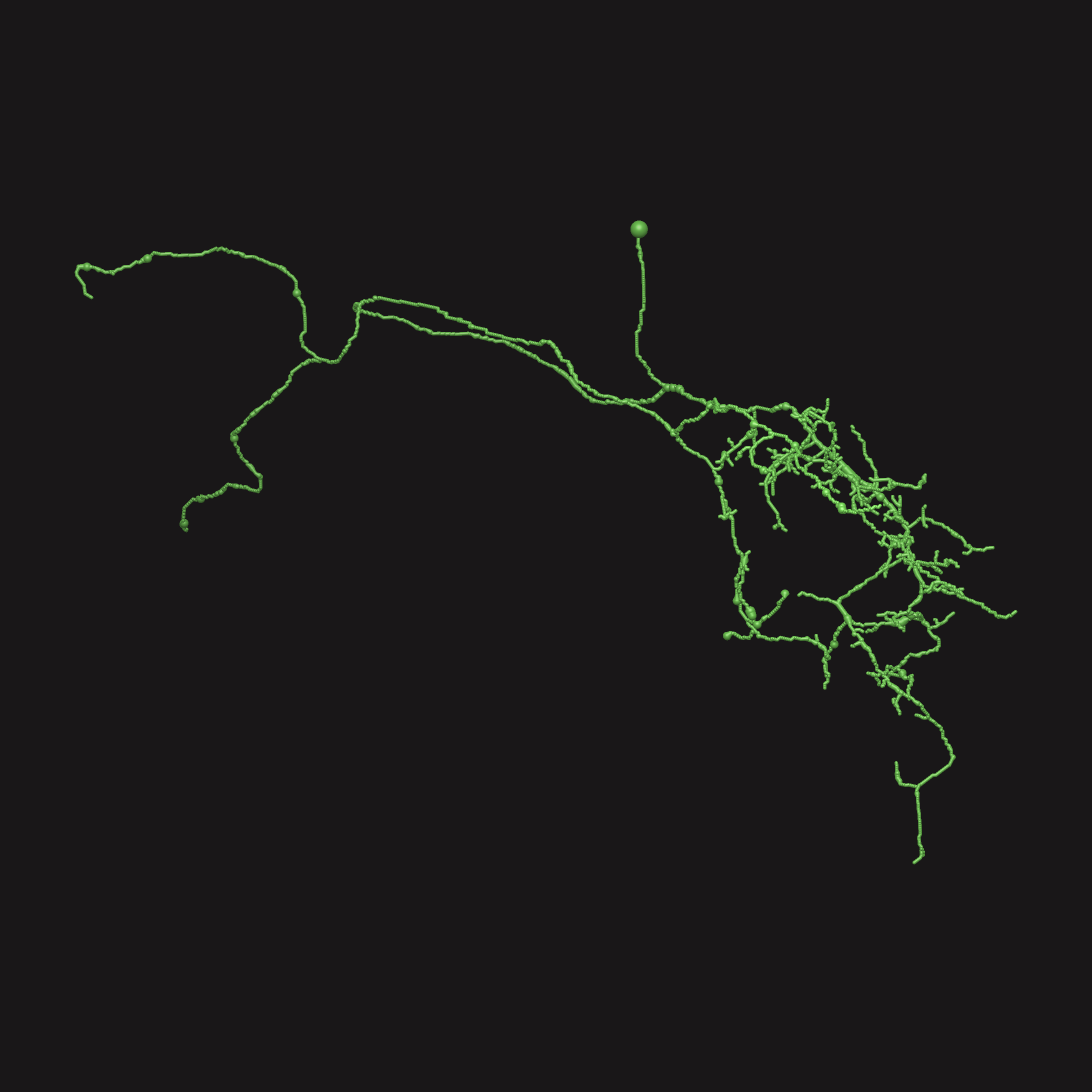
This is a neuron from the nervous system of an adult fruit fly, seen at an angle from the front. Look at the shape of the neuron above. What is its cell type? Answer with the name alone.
CB4071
